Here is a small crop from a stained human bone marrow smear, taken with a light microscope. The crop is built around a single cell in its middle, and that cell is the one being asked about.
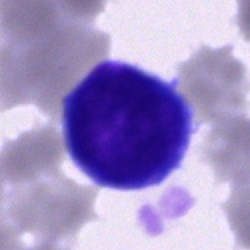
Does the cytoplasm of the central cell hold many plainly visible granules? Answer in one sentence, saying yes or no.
No, in the cell's cytoplasm no granules are visible.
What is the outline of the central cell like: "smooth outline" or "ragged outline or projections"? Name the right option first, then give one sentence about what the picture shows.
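Ragged outline or projections. A small blue bleb projects from the upper right edge of the cell.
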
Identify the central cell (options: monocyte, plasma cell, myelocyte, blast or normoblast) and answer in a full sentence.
The cell centered in this field of view is a blast.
